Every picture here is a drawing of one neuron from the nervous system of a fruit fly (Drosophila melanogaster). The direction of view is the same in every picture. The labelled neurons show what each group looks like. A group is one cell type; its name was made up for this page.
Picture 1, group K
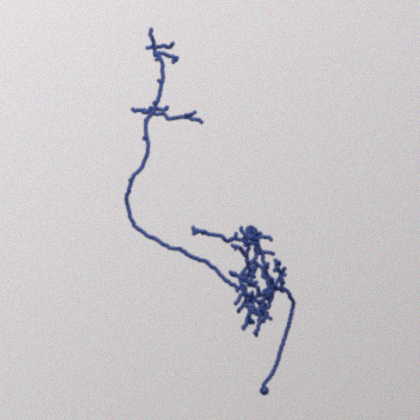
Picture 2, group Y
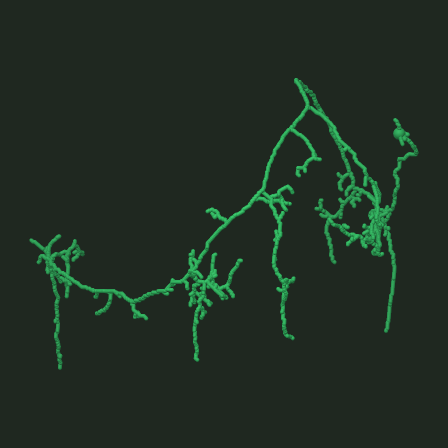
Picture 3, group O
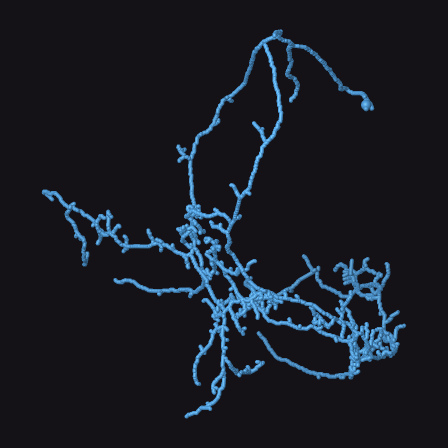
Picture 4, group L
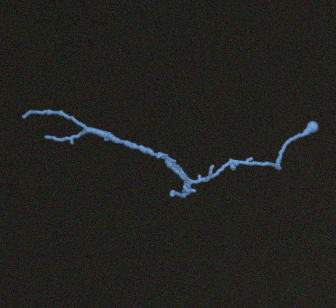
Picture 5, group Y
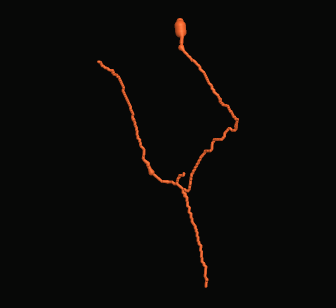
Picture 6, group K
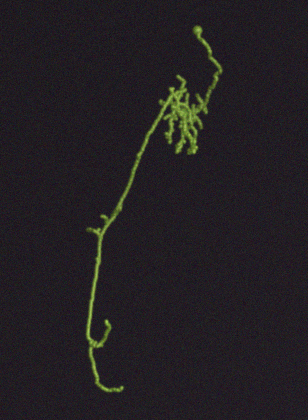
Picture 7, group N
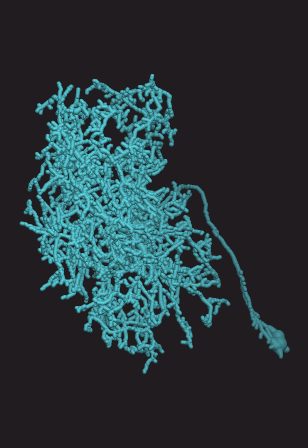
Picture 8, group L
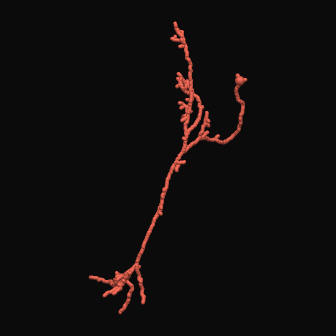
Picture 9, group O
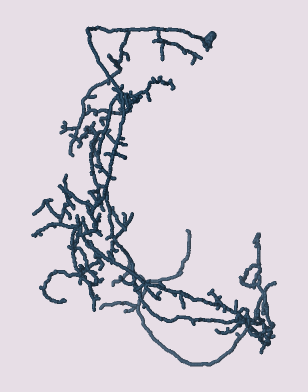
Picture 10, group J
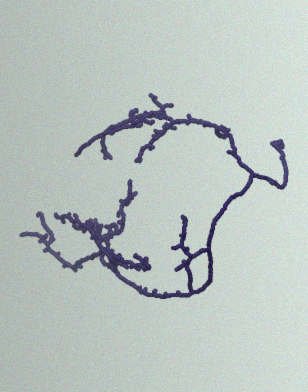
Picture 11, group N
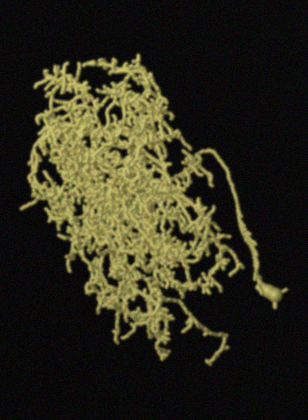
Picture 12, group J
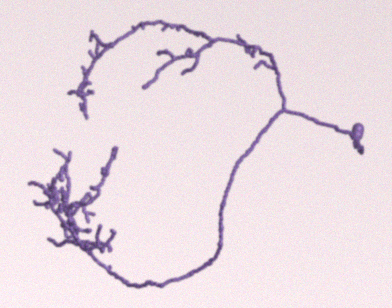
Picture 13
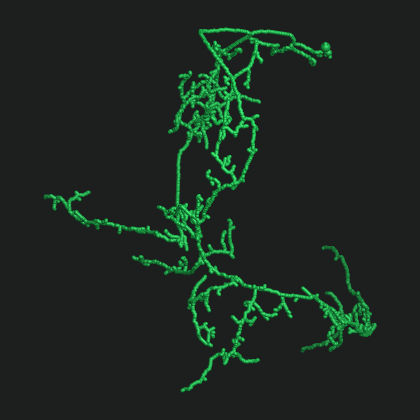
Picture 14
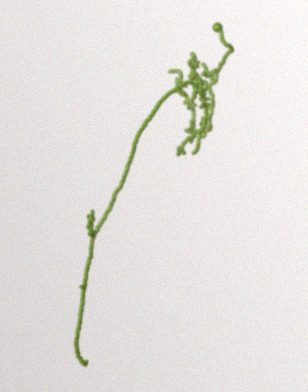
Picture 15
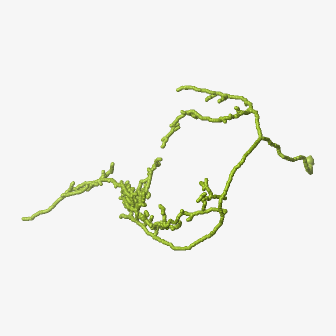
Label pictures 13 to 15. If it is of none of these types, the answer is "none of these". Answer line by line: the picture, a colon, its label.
13: group O
14: group K
15: group J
